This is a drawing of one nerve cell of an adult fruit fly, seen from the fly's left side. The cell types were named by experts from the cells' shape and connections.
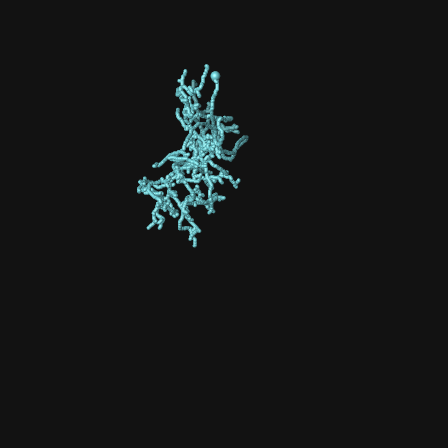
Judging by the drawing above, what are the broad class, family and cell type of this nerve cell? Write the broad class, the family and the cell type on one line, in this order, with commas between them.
central-brain intrinsic neuron, hemilineage LHl2_ventral, AVLP060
